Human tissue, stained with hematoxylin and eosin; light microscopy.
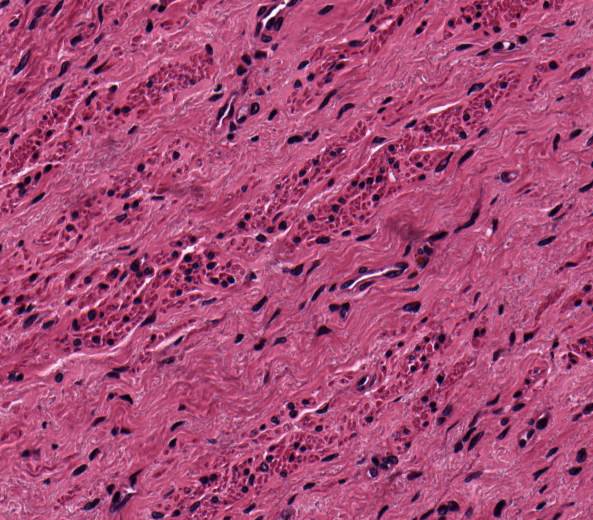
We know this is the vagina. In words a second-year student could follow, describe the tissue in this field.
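Dense, wavy, pink collagen occupies most of the field, lying between bands of cells. Elongated, dark, spindle-shaped nuclei are scattered throughout, aligned along the collagen fibres. Within the cell bands, the nuclei are small, dark, and round to oval. No epithelium or glands are present anywhere in the field.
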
